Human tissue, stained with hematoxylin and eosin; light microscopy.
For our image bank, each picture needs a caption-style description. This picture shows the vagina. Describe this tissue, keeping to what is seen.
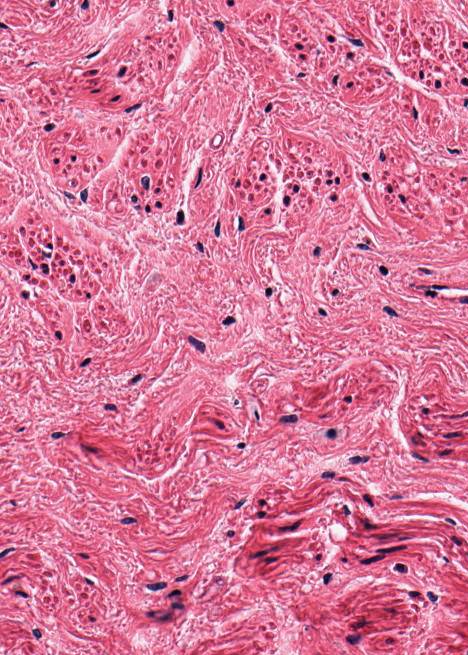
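Let me look at colour first: the smooth muscle cells have cytoplasm a deeper pink than the stroma around them. Between bundles, that stroma is wavy pale pink collagen with scattered spindle-shaped nuclei. Searching the field, I find no epithelium, no glands, and no fat cells.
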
